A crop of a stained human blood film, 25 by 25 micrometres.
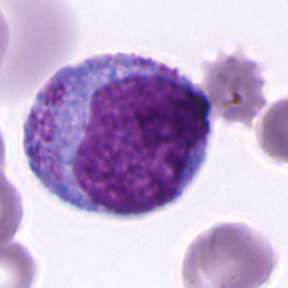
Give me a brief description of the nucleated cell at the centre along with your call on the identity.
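Let's start with the outline, which is smooth and roughly oval. Now the nucleus: it is a single unlobed mass, not split into segments. On its left lies a broad crescent of cytoplasm, and if you look closely, fine violet granules are scattered through it. Putting that together, this is a promyelocyte.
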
